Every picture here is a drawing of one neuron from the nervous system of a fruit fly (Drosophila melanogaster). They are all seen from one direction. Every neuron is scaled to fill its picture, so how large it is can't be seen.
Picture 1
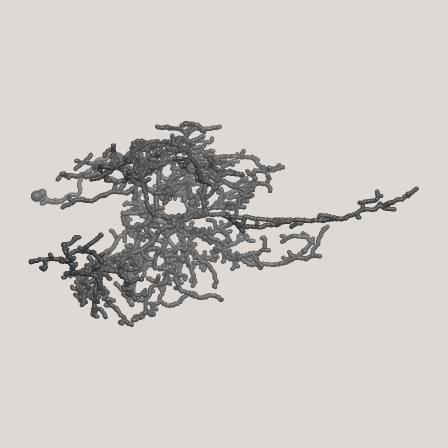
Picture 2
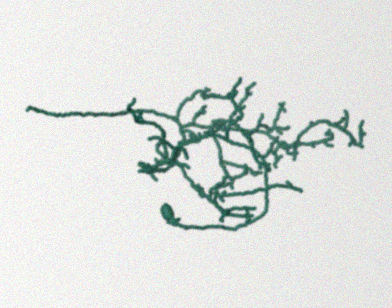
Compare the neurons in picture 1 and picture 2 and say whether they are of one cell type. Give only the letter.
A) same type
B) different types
B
